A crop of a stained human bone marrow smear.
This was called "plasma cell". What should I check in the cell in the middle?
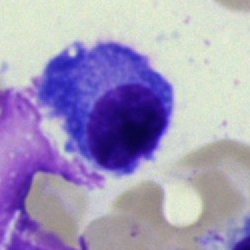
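Start with the nucleus: it lies eccentrically, in the lower right part of the cell.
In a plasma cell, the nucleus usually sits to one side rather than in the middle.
So the position of this nucleus goes with the name plasma cell. The nucleus stains dark purple, and its chromatin is dense. Around it, the cytoplasm is abundant and deep blue. One small clear vacuole lies near the upper left edge of the cytoplasm.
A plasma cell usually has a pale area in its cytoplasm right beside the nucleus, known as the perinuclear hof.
This vacuole sits at the upper left edge, away from the nucleus in the lower right, so it is not that pale area.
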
